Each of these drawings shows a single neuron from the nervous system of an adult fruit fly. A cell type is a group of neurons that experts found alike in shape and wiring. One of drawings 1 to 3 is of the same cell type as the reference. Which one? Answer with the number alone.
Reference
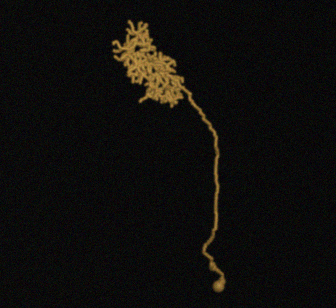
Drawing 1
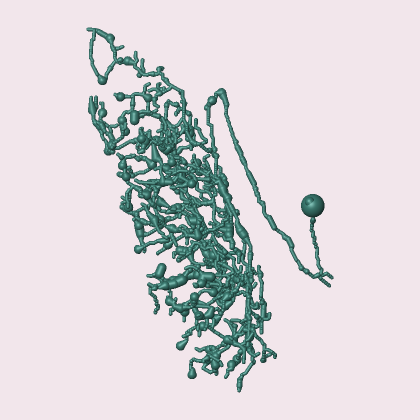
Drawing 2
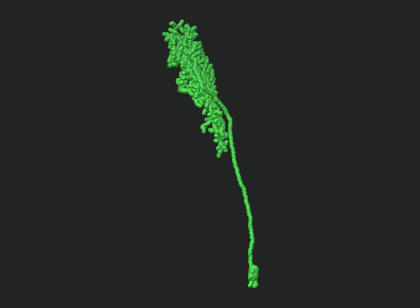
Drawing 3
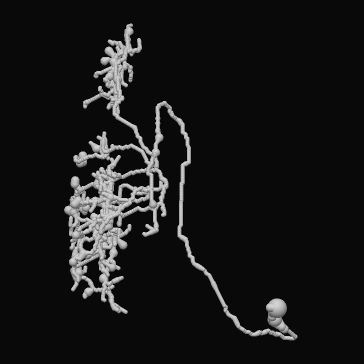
2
